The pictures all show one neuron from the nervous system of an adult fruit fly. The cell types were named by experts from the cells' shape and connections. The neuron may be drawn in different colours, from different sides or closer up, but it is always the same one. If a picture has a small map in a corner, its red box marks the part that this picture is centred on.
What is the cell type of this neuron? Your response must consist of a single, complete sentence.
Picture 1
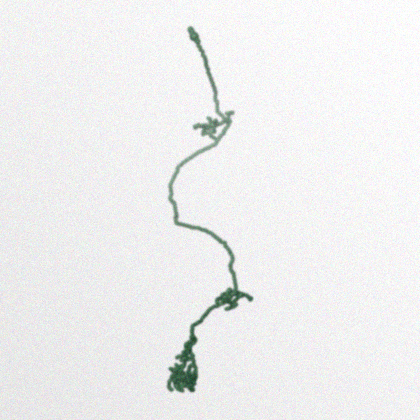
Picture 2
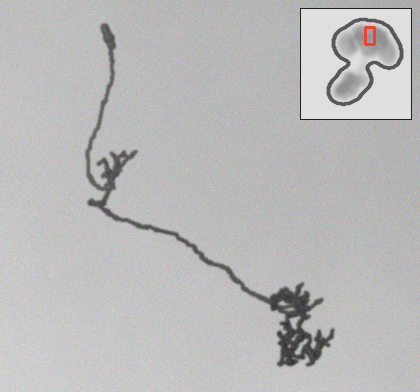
So far as cell type goes, this neuron is PFNp_c.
